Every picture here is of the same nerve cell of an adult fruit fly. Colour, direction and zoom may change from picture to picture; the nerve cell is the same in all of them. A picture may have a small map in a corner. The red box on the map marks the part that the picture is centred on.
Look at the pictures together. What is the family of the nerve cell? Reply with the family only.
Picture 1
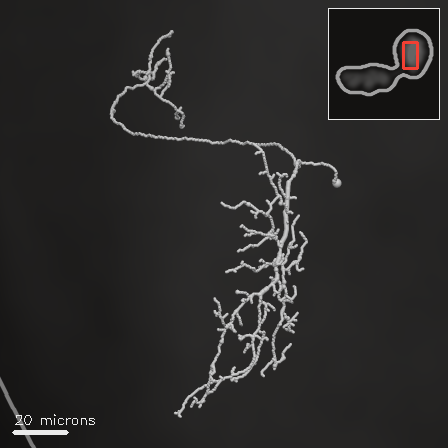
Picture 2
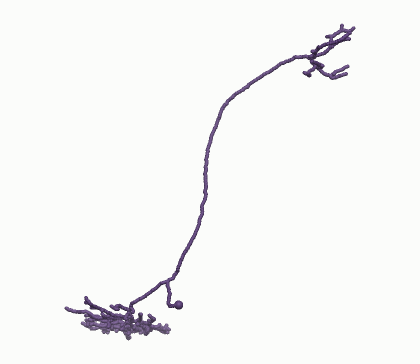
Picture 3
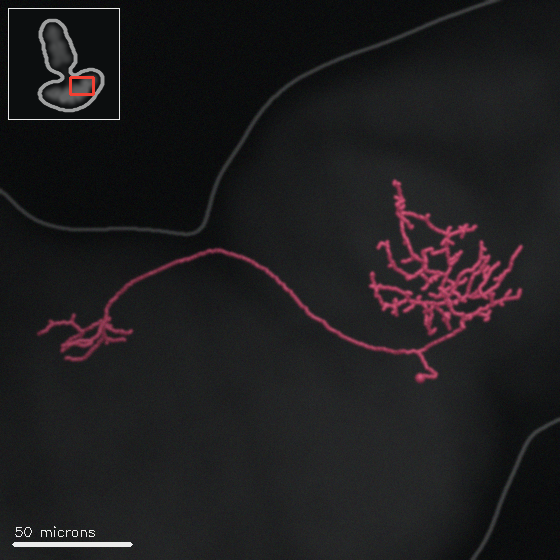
MeVP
